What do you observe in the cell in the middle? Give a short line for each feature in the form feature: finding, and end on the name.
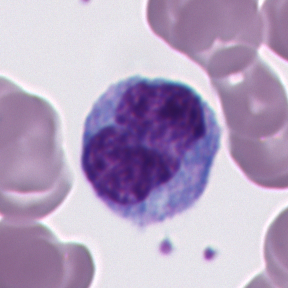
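Outline: roughly round, with a slightly fuzzy, uneven edge
Nuclear shape: folded into two overlapping lobes, a crease between them
Nucleoli: none visible
Cytoplasm: only very fine, faint purplish granules
Identity: monocyte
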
